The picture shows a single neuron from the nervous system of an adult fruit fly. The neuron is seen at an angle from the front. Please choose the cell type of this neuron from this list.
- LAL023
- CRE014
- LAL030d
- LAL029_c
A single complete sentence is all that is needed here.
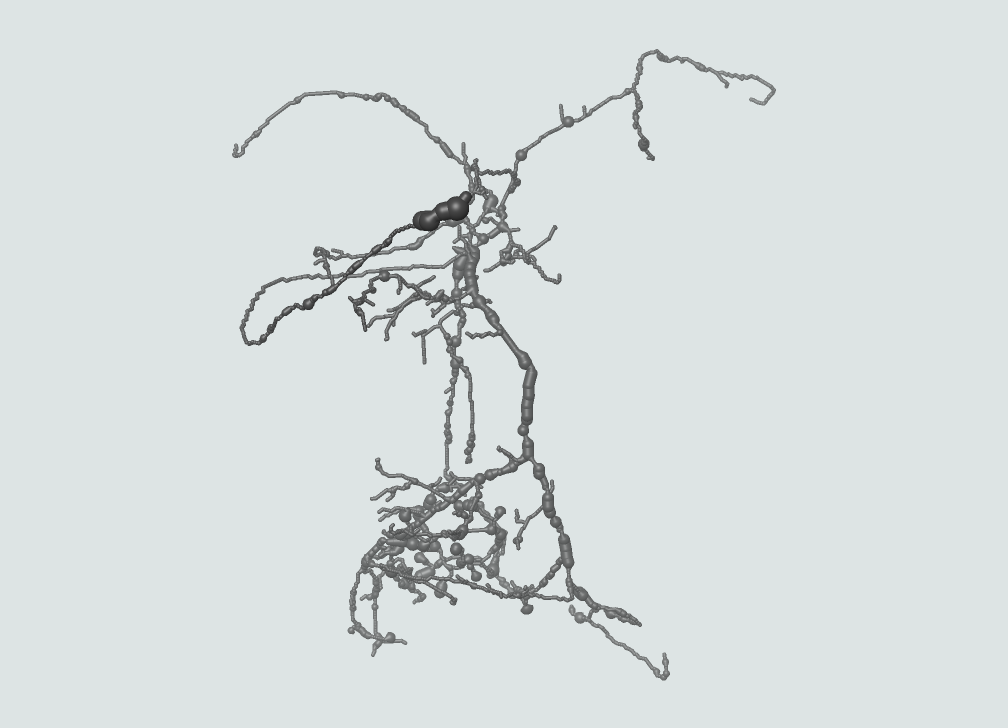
It is to cell type LAL023 that the neuron belongs.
